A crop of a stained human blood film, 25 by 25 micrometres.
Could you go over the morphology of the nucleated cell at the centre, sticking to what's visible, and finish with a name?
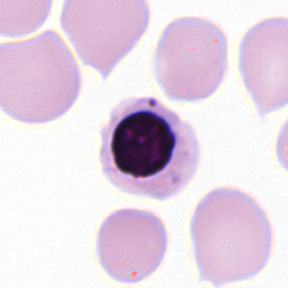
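Start with the nucleus: it sits off-centre toward the upper left, leaving a wider band of cytoplasm on the right. No nucleoli can be seen inside it. Notice the single small dark purple dot at the top edge of the cytoplasm. The outer edge of the cell is slightly wavy and irregular rather than smooth. This is a normoblast.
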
